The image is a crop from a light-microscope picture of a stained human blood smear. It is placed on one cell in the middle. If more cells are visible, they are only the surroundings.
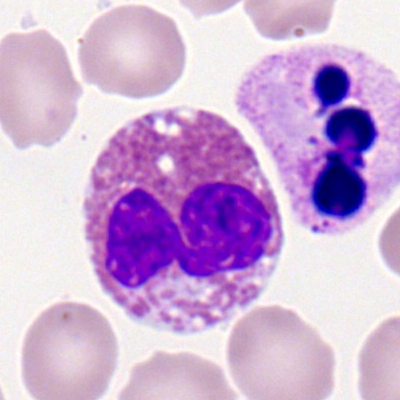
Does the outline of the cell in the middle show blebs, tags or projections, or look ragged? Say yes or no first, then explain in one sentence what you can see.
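No. The cell outline is round to slightly oval and smooth.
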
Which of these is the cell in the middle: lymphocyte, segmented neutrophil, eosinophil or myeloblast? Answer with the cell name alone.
eosinophil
